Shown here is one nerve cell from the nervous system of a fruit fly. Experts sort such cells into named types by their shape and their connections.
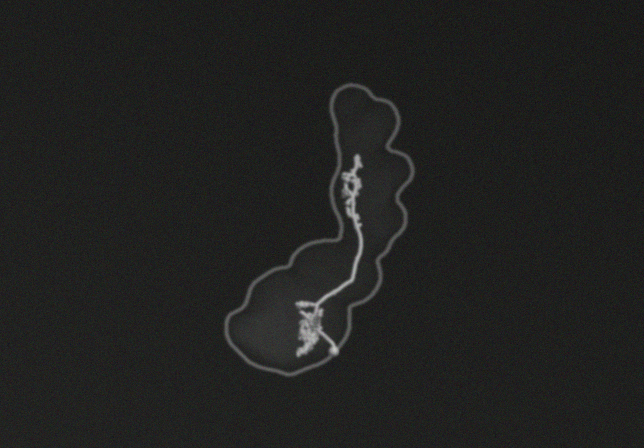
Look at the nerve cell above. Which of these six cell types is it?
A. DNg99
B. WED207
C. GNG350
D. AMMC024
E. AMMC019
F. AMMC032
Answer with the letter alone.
A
